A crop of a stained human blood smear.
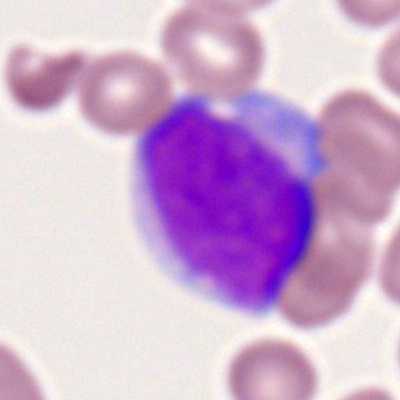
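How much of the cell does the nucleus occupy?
It fills most of the cell.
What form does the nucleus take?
A single unlobed mass.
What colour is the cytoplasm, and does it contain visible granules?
It is pale blue, with no granules to be seen.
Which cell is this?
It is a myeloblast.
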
